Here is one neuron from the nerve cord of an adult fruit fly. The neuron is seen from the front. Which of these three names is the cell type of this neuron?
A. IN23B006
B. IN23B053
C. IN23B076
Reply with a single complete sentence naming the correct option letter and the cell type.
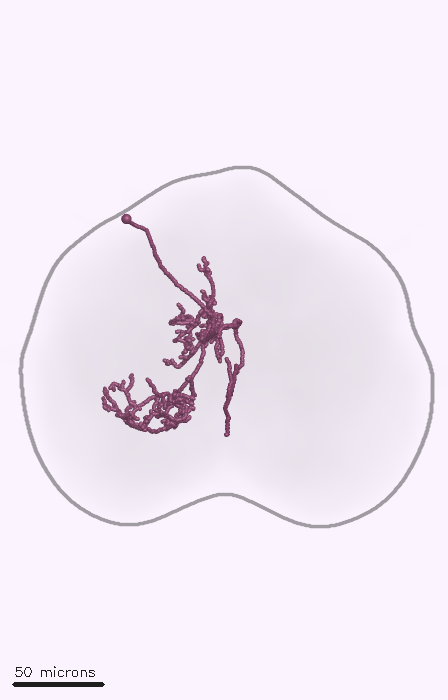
The neuron is of the IN23B053 cell type, which is option B.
